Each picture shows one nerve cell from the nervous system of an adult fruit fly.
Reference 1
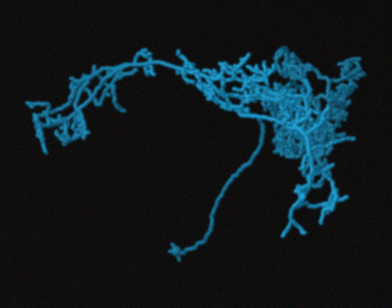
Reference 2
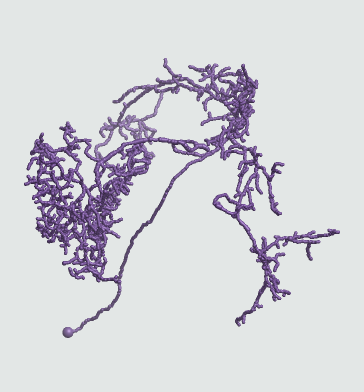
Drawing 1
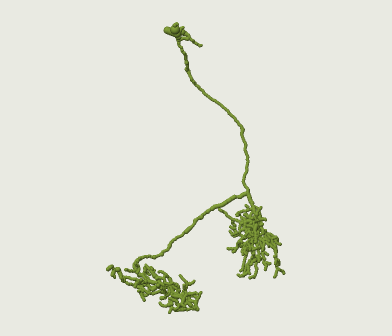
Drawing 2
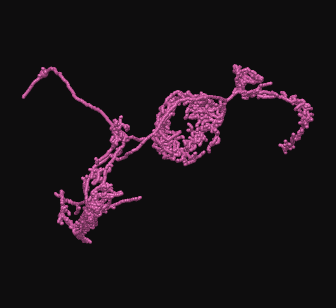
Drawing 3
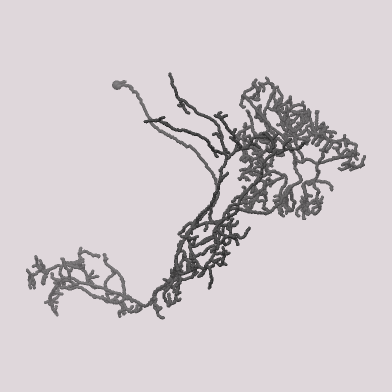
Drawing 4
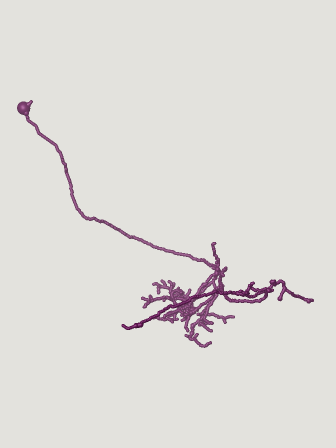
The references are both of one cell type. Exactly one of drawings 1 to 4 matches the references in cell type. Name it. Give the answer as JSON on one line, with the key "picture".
{"picture": 3}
